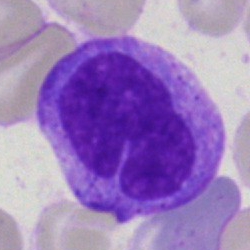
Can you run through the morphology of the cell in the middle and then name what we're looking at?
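Starting at the edge, the outline is rounded to oval and mostly smooth, apart from a small rounded bulge projecting from the bottom. Moving inward, the chromatin is dark purple with a finely granular, slightly mottled texture. In the cytoplasm, a few fine dark purple granules are scattered. The cell is a monocyte.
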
